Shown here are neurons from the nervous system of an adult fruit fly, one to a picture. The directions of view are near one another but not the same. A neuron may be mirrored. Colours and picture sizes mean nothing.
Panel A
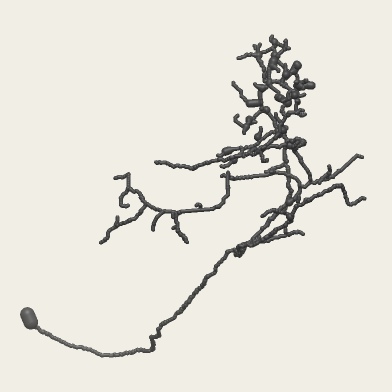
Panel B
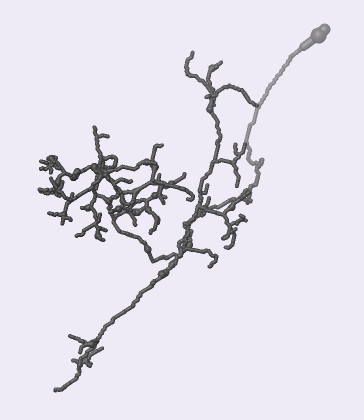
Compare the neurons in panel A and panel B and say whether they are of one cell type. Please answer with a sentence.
They are of different cell types.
